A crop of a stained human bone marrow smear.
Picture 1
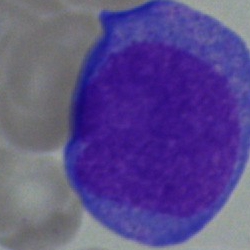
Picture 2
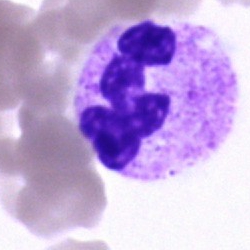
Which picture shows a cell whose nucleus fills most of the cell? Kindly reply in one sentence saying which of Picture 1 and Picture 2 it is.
It is the cell in picture 1 whose nucleus fills most of it.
